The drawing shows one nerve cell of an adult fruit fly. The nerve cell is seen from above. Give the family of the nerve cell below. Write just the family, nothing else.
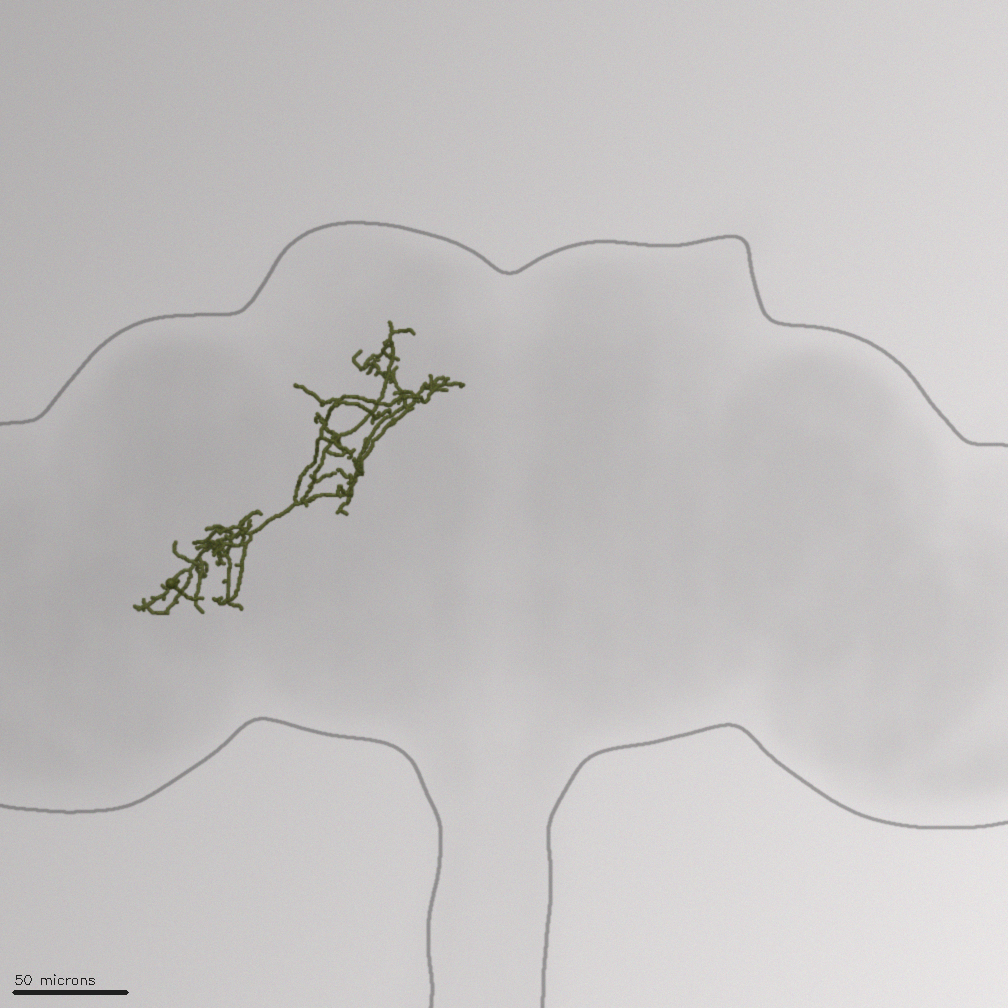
hemilineage VLPd&p1_posterior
